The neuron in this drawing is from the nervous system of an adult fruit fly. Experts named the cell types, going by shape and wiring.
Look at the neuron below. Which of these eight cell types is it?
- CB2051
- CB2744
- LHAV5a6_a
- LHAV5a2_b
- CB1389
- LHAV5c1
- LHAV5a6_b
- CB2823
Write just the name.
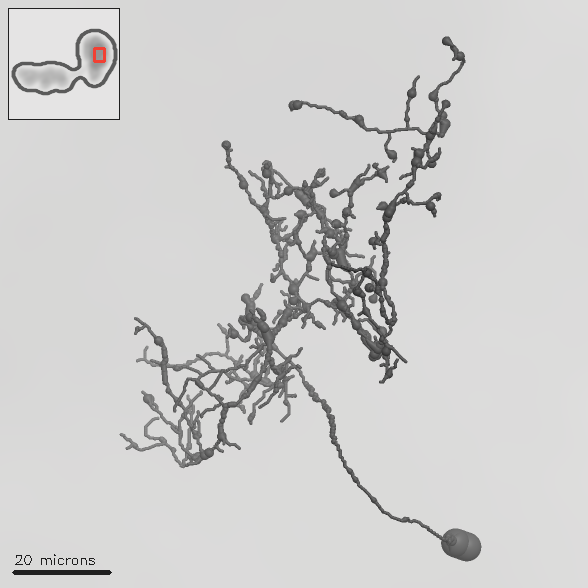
LHAV5c1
